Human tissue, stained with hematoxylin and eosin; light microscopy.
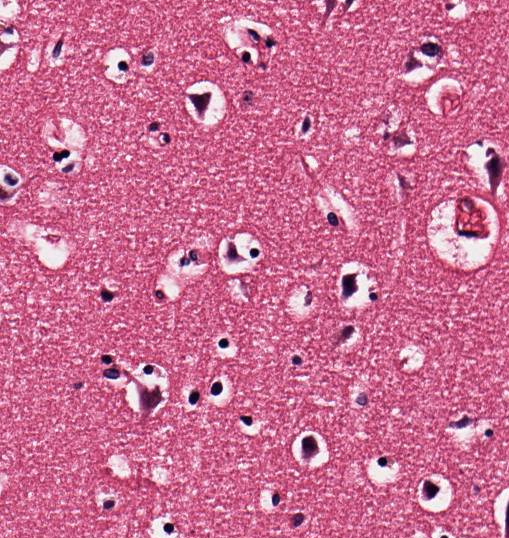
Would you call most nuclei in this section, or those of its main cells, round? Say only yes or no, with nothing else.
Yes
